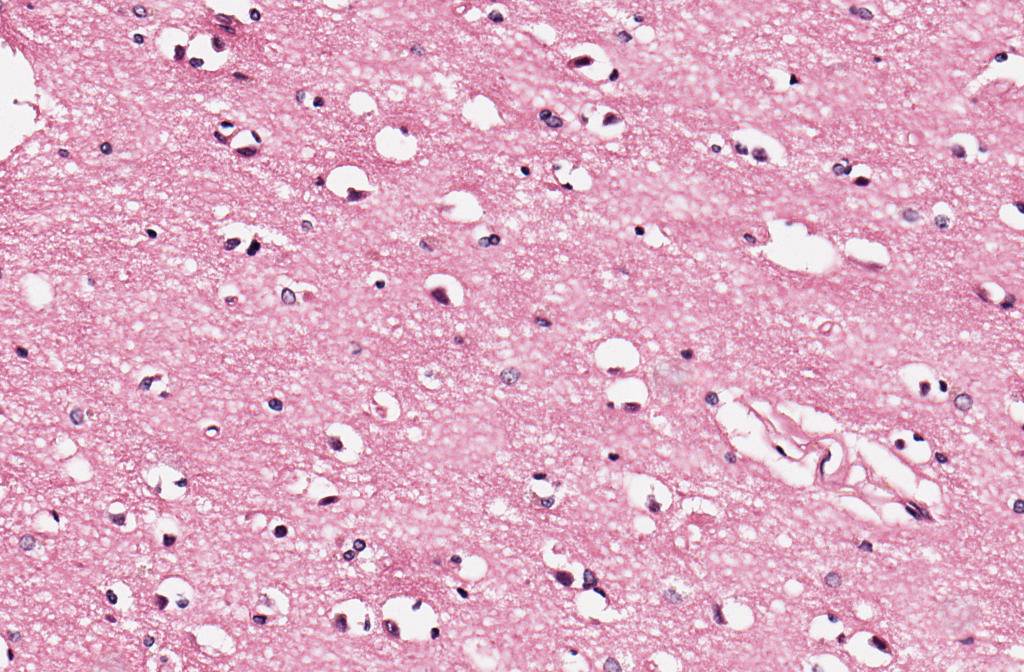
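Cerebral cortex, haematoxylin and eosin stained section. A finely fibrillary pale pink matrix fills the whole field, without epithelium or glands. Countless tiny clear vacuoles are spread evenly through this matrix. Larger round clear spaces are scattered throughout, many with a small dark nucleus pressed against their edge. No red blood cells are visible.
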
